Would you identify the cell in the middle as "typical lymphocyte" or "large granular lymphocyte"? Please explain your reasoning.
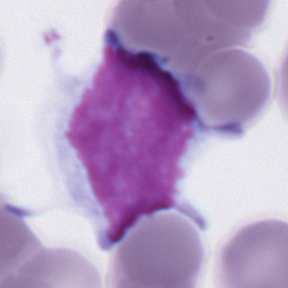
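My answer is typical lymphocyte. I see no granules in the cytoplasm.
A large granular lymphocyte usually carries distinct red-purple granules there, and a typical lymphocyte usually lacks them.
The nucleus is angular, roughly diamond-shaped, longer top to bottom than side to side. Thin thread-like strands run out right and lower right; red cells press on it at upper right and bottom.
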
